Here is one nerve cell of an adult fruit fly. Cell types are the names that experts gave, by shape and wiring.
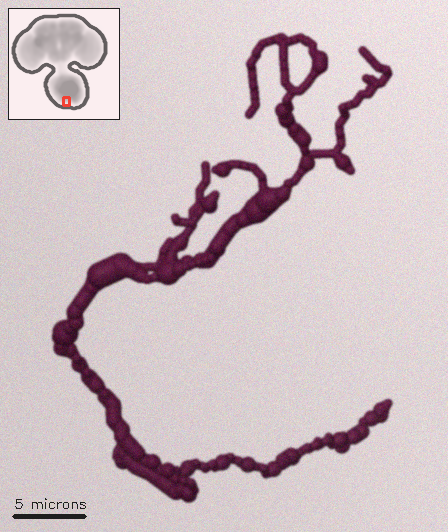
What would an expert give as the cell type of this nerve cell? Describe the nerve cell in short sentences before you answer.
No cell body is drawn. By the scale bar it is about 35 microns tall in this view. There are a dozen or fewer branch ends. It is a sensory neuron entering the nerve cord. Its cell type is SNta20.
